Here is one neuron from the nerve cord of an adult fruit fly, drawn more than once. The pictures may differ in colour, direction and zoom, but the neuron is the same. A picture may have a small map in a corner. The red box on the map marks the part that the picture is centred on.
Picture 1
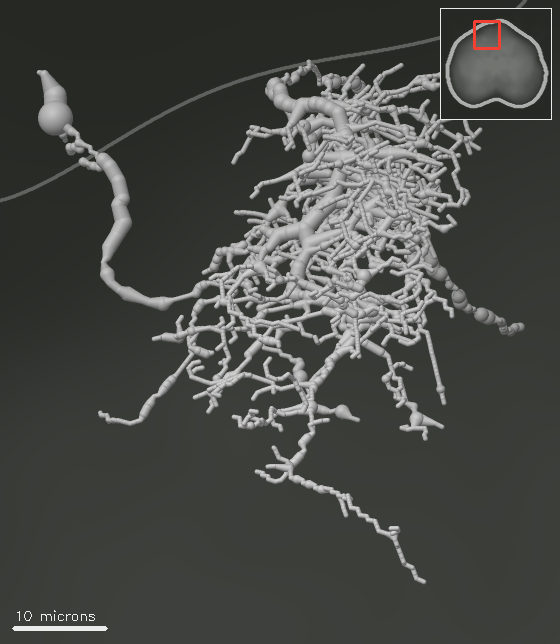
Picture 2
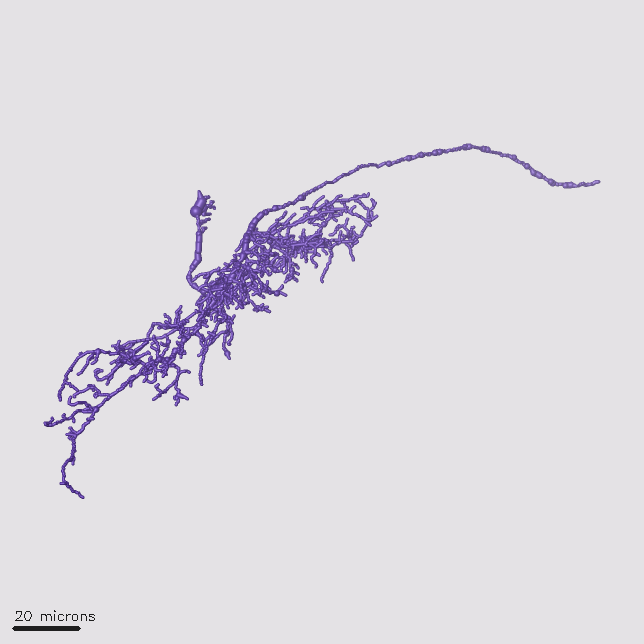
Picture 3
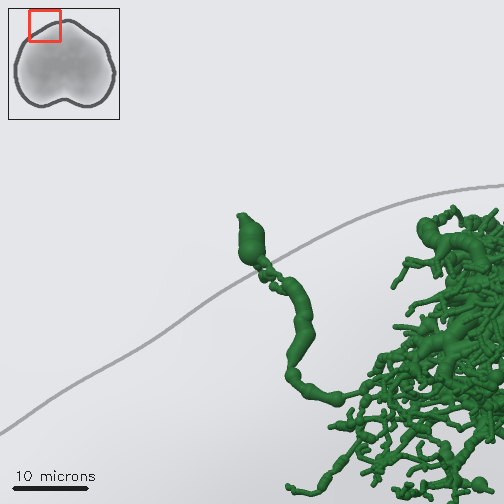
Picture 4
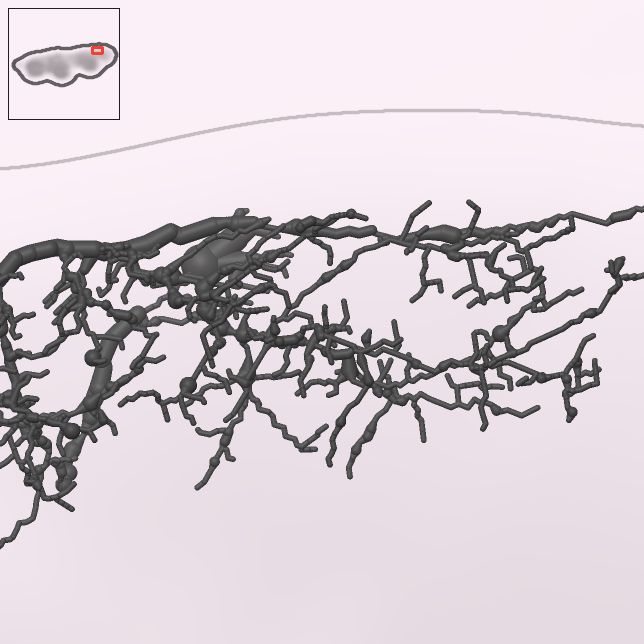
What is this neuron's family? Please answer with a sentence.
The family is MNad.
